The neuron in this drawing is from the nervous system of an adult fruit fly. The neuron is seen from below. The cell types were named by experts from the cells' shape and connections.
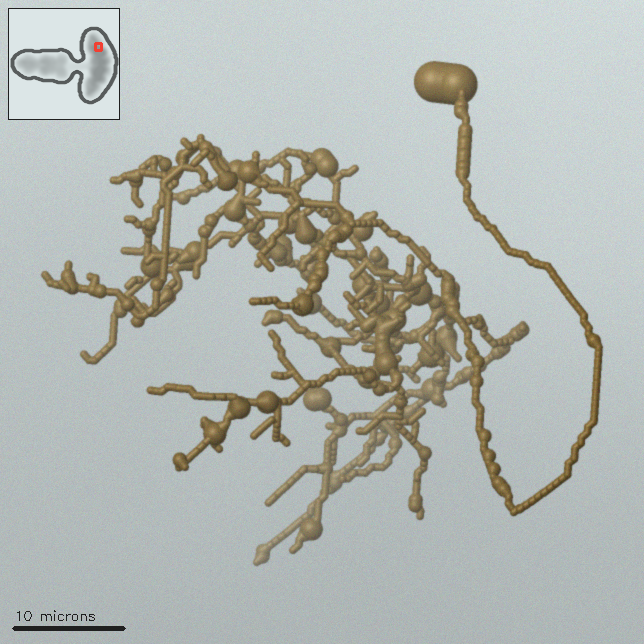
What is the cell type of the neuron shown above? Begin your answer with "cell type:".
cell type: LHAV4d5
